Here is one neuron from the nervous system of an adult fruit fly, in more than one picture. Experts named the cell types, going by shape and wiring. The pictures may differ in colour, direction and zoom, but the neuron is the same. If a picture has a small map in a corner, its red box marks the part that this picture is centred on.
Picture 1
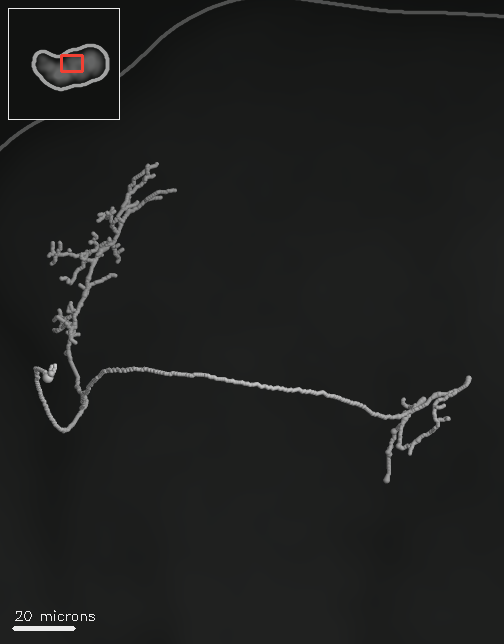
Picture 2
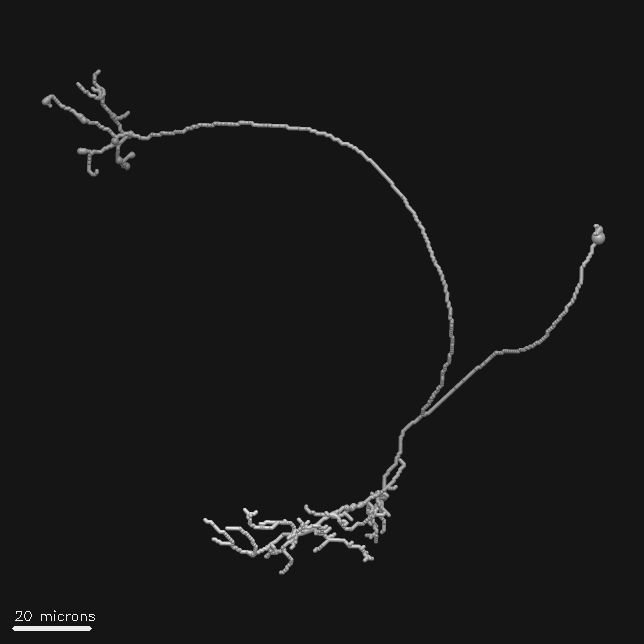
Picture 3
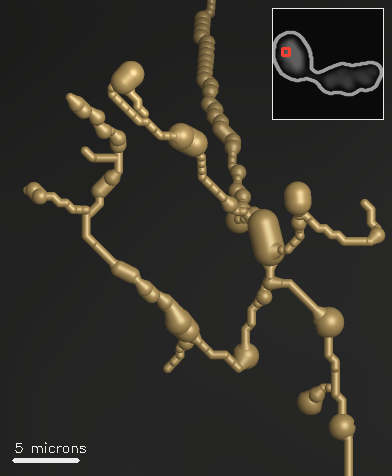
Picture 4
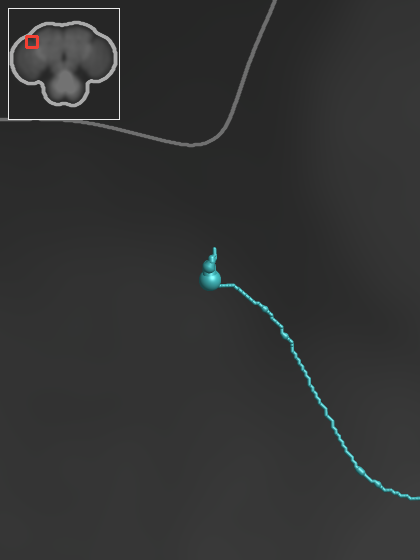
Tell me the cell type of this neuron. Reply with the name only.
CB4112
